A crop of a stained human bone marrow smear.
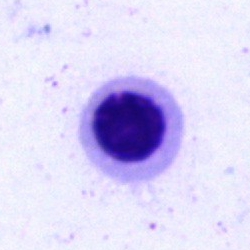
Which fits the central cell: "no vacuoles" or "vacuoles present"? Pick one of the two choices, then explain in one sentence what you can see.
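No vacuoles. The cytoplasm contains no vacuoles.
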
